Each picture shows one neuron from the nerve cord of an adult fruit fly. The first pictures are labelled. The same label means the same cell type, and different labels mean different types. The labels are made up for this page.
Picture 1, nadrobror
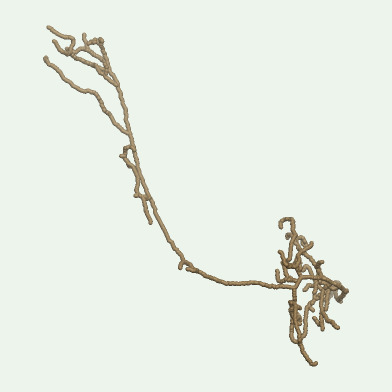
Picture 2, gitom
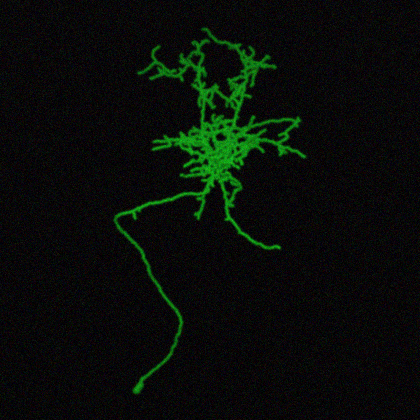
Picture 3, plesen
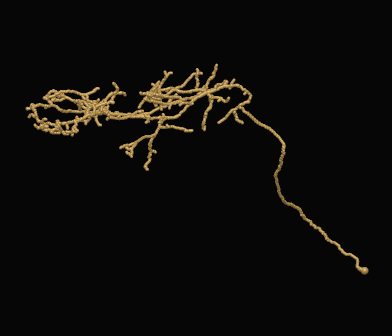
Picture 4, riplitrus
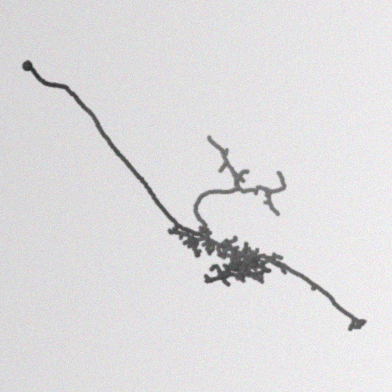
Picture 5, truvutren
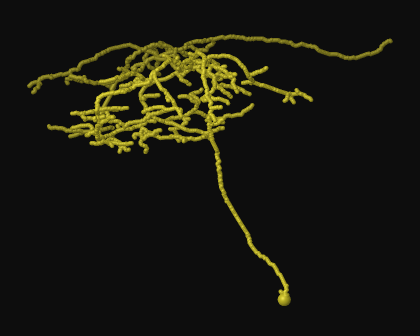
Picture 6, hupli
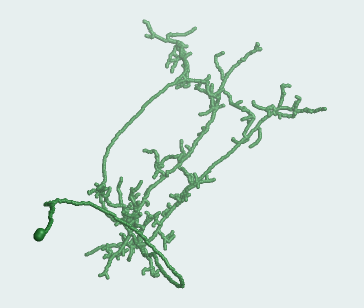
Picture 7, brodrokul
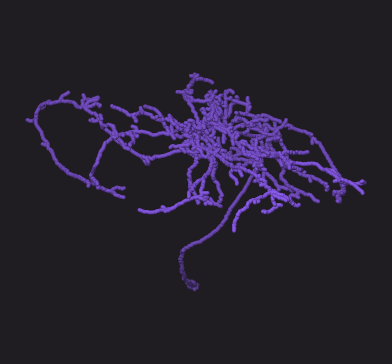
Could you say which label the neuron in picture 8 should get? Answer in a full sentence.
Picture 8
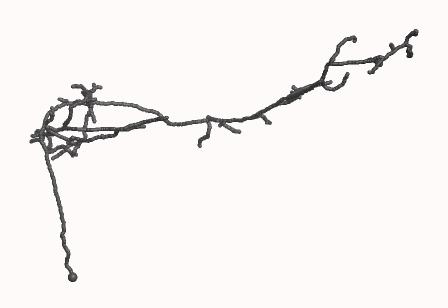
It belongs to nadrobror.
